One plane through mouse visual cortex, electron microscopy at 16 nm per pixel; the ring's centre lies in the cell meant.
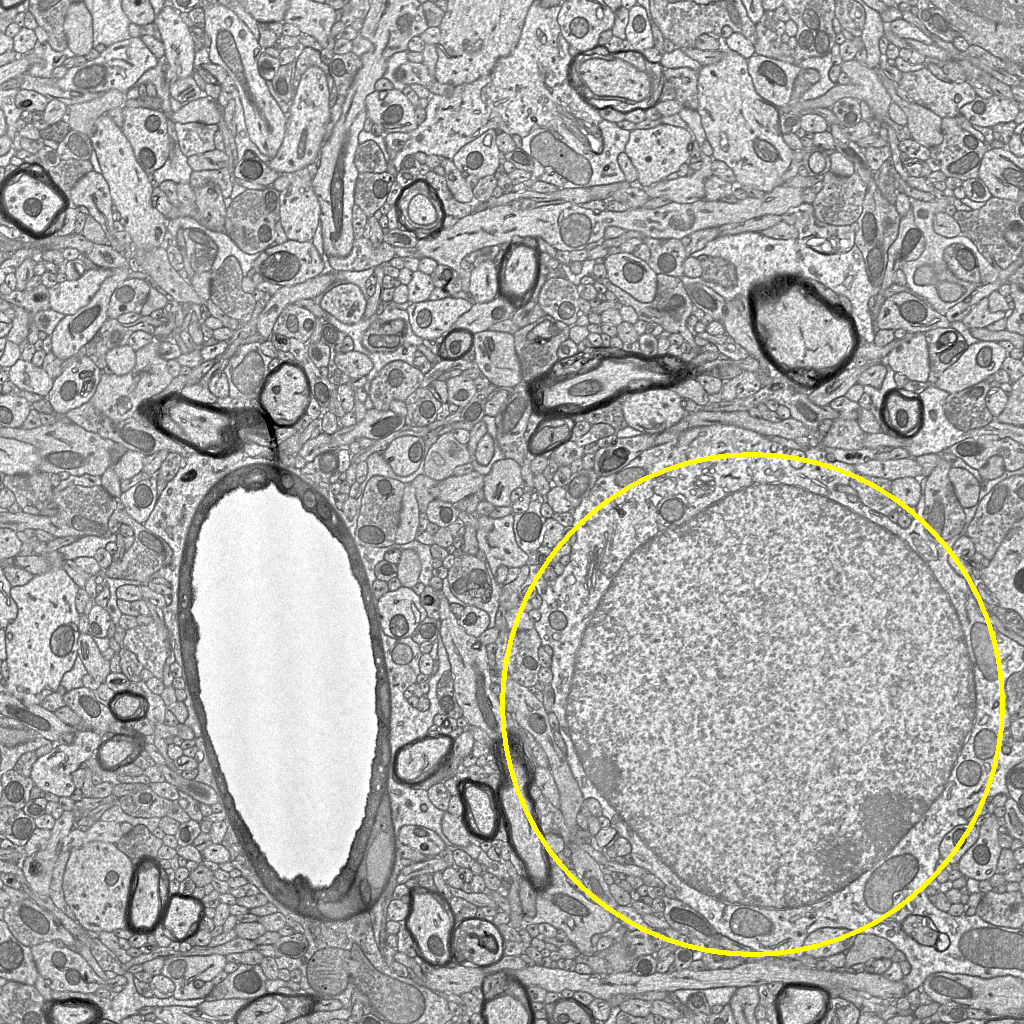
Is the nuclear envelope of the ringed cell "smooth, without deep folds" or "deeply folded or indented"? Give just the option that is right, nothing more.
Smooth, without deep folds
